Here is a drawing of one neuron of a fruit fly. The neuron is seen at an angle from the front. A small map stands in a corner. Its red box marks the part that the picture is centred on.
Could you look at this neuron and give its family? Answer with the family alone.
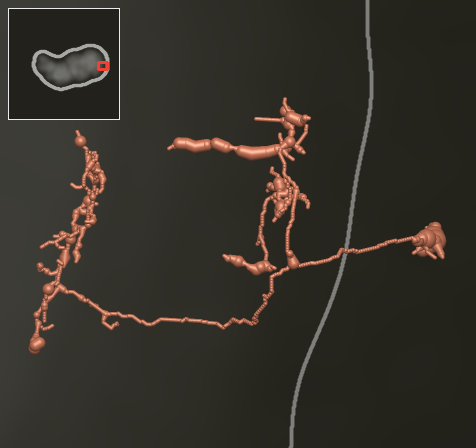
Dm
